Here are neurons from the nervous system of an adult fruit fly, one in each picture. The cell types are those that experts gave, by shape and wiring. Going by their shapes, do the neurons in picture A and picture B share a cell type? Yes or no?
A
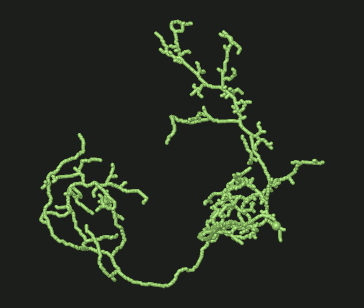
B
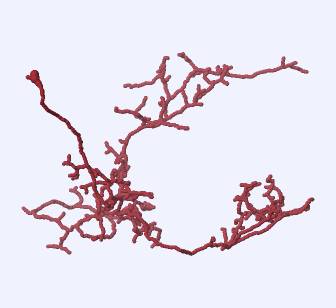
yes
